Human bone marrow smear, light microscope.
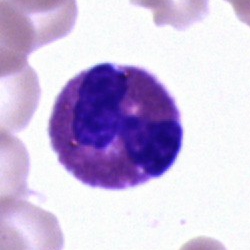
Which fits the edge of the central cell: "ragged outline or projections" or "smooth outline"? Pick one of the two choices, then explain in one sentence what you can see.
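Smooth outline. The cell has a round, smooth outline.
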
